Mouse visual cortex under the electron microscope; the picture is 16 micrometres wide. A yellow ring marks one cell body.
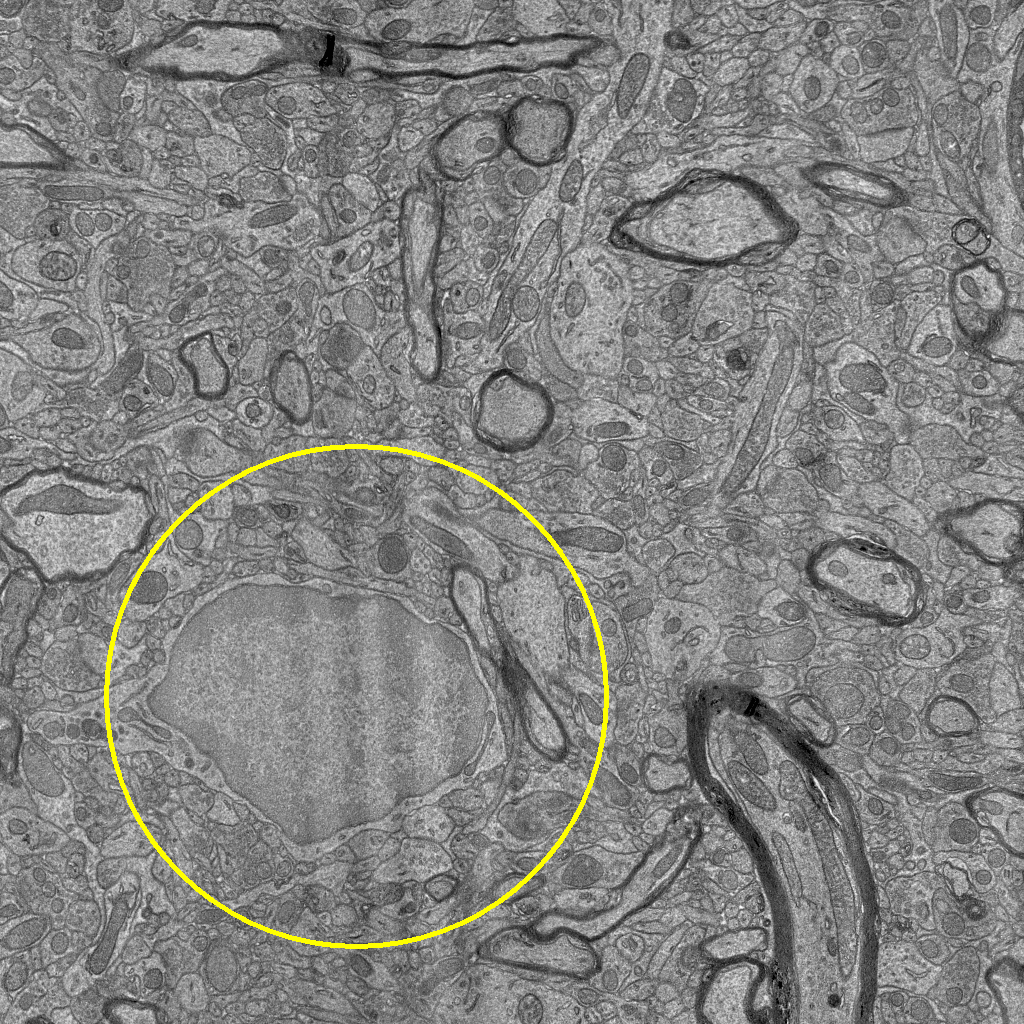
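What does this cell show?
A nucleus with a mostly smooth outline, shallow bends and no deep infoldings; it narrows towards the left end, its right side broader and more rounded.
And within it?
Finely granular, fairly even chromatin, no thick dark clumps on the envelope, and no distinct nucleolus.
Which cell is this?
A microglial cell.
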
